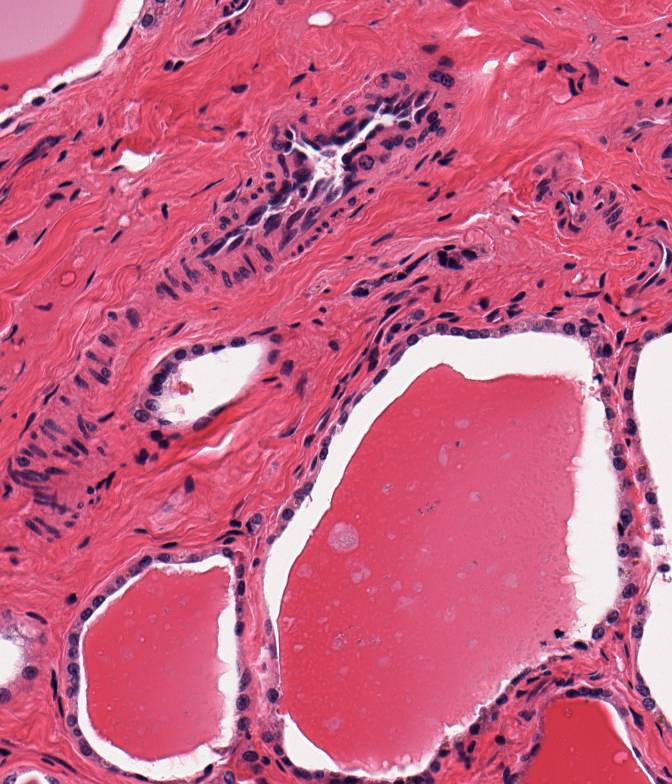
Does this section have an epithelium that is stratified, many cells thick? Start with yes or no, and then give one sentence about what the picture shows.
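No. The large spaces are lined by a single layer of flattened to low cuboidal cells with round dark nuclei.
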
